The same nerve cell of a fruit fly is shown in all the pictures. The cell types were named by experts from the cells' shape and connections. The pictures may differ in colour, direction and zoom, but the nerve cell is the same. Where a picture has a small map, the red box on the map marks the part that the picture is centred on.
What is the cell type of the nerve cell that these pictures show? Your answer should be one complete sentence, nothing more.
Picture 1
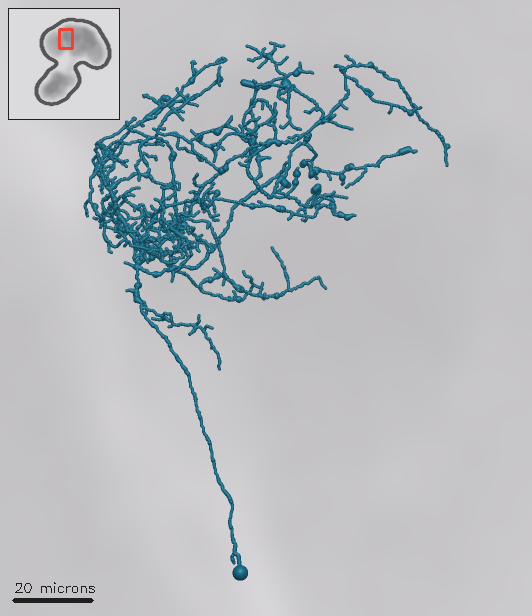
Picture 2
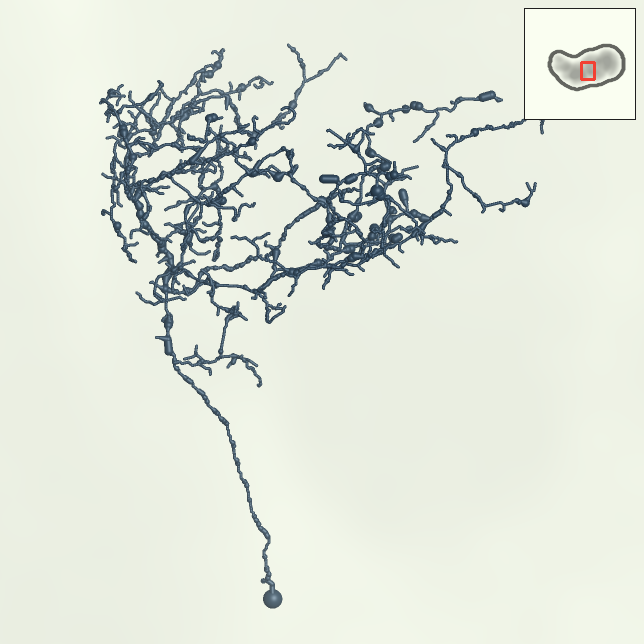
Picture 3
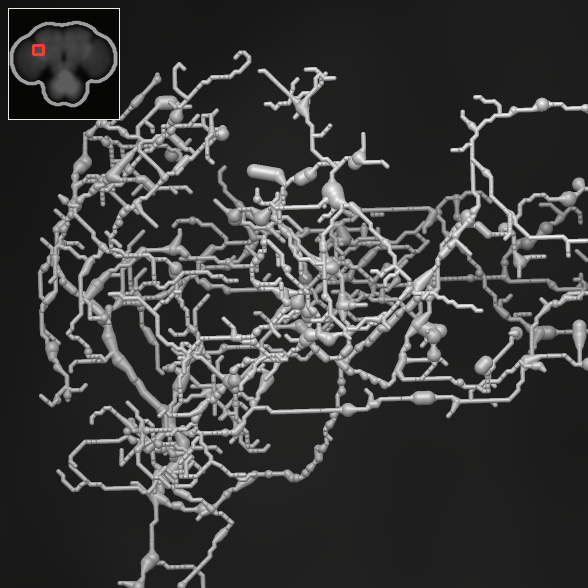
Of the cell type CB3488 is this nerve cell.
